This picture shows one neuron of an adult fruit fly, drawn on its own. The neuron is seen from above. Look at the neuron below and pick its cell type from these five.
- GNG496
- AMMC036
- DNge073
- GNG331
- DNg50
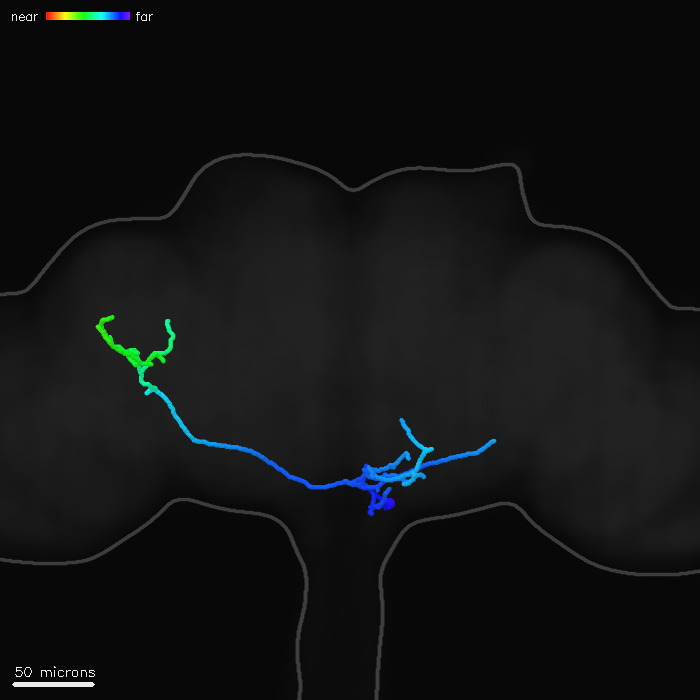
GNG496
